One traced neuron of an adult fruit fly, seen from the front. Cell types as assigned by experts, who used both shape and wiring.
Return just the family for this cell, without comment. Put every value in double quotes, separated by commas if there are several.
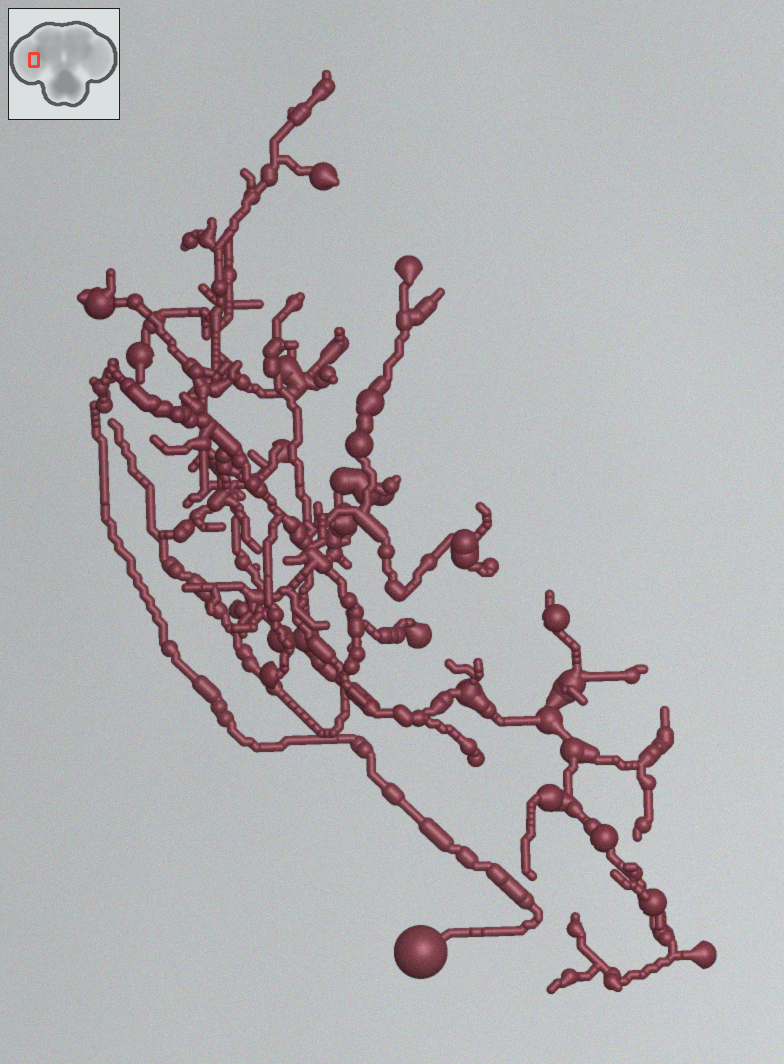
"LPi"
